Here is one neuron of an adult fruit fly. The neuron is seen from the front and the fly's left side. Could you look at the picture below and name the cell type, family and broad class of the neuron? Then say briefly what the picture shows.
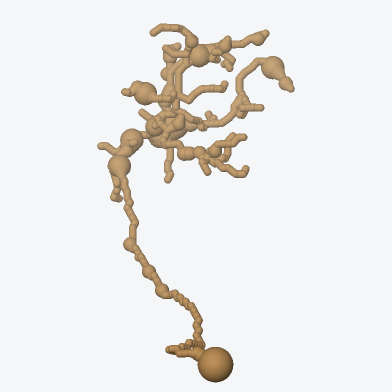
The cell type is Cm2. The family is Cm. It is an optic-lobe intrinsic neuron. The cell body can be seen at the bottom of the picture. As drawn here it is taller than it is wide.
